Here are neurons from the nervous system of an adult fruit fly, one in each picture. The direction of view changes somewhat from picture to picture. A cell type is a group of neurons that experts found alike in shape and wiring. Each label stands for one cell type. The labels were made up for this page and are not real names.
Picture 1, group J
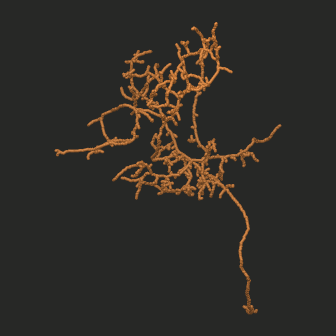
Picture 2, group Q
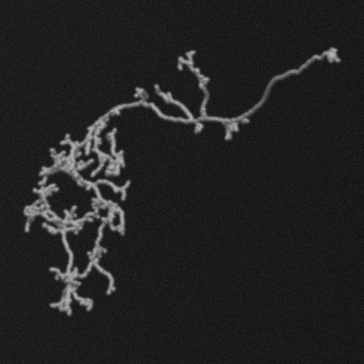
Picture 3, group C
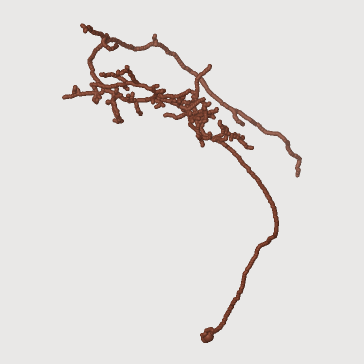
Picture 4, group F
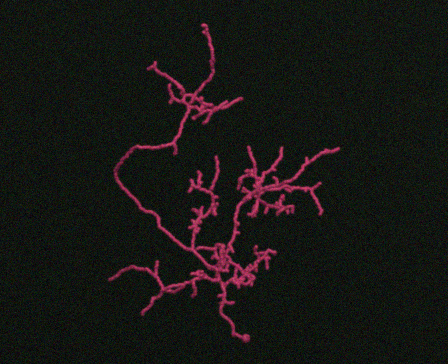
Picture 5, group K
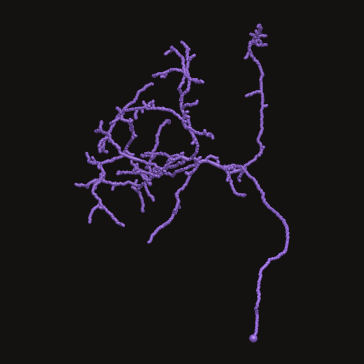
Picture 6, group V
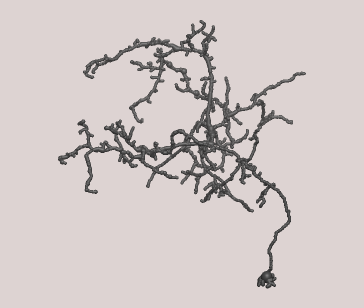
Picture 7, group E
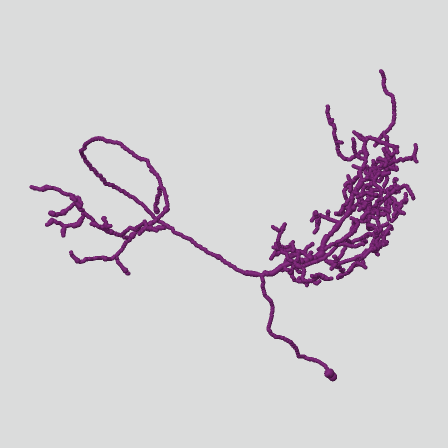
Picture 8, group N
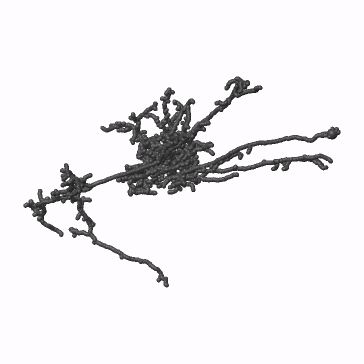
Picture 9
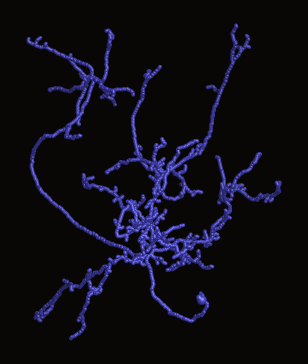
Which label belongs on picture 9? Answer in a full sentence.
It belongs to group F.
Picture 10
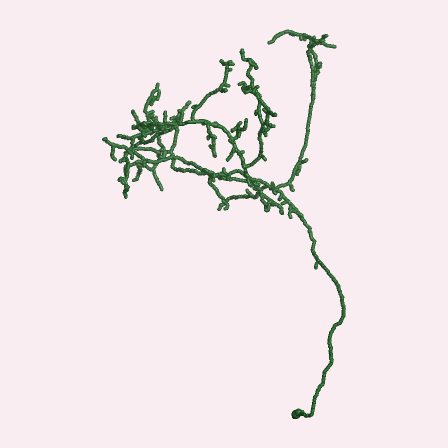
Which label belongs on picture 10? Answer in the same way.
It belongs to group K.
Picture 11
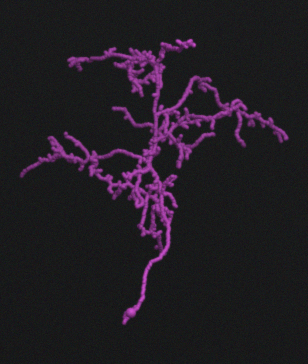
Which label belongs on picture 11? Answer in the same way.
It belongs to group V.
